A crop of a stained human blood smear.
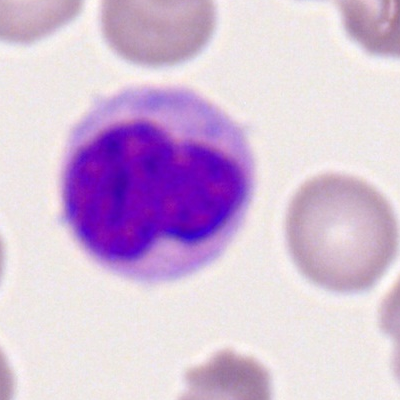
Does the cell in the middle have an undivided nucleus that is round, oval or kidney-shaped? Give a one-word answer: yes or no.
No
